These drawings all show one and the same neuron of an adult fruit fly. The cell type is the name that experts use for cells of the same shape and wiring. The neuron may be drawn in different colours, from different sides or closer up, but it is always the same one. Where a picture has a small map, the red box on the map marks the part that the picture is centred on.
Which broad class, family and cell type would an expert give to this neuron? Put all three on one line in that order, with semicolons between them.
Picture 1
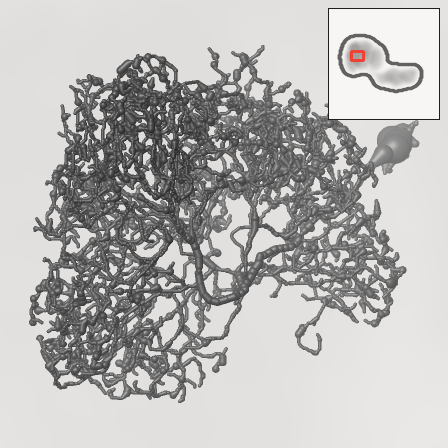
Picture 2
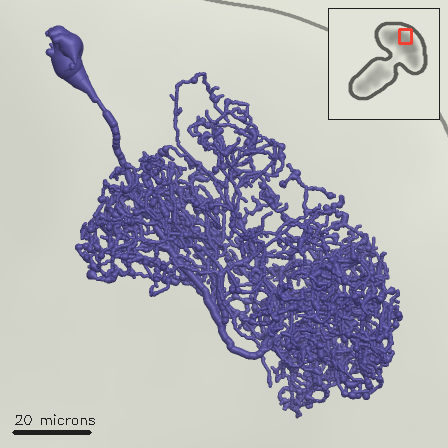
central-brain intrinsic neuron; hemilineage ALl1_dorsal; lLN2T_d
